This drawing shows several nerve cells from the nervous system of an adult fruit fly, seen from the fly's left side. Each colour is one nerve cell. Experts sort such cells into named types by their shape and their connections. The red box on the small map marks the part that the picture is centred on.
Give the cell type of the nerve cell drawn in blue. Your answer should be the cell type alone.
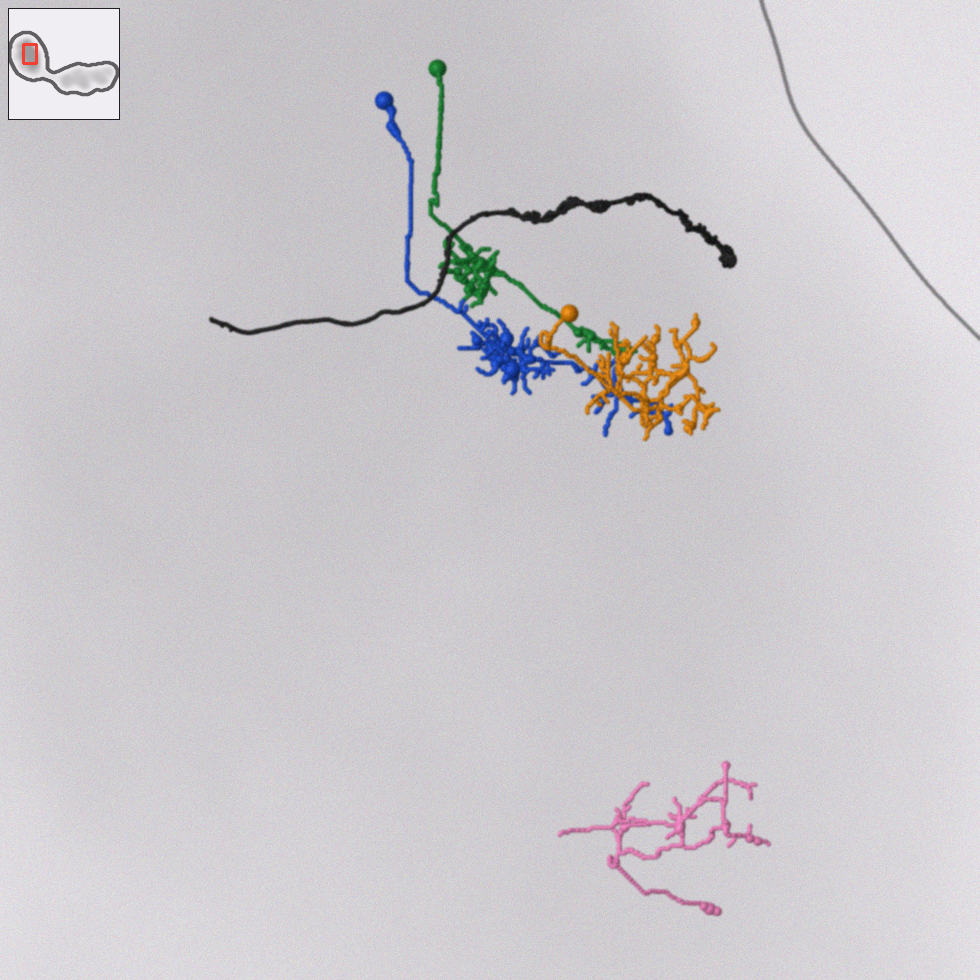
Mi4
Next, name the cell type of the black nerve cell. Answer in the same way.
R7p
